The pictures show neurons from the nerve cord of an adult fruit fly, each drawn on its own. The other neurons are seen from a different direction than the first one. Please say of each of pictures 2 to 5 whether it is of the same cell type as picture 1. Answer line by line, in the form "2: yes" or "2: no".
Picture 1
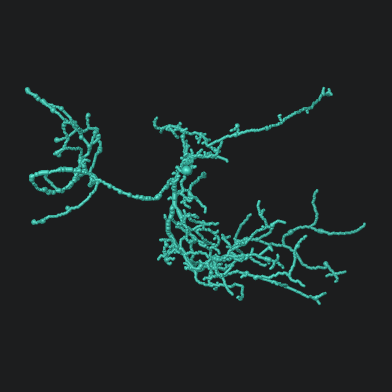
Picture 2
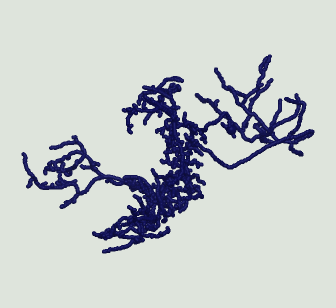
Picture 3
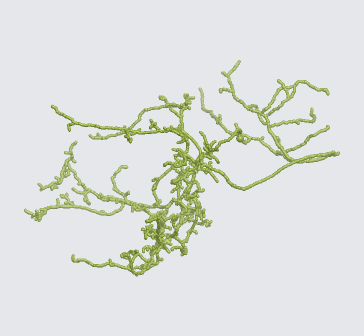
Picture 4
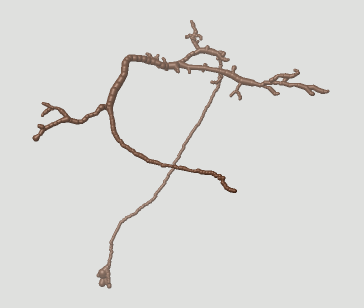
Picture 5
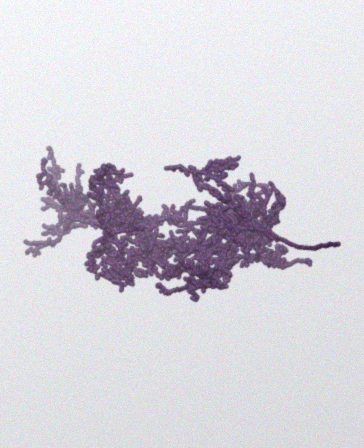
2: yes
3: yes
4: no
5: yes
